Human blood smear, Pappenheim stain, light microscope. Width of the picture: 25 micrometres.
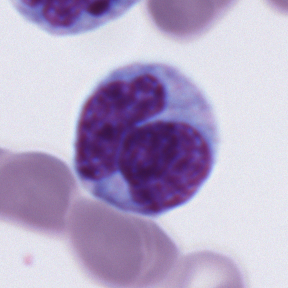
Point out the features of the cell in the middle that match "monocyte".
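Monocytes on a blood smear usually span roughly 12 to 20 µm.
This cell is about 13 micrometres across, so its size fits a monocyte. Its outline is round with a smooth edge. The nucleus fills about 70% of the cell's area, and its chromatin is dark purple and coarsely clumped, with paler gaps between the clumps. Pale greyish-blue cytoplasm is widest above-right and below-left of the nucleus.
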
